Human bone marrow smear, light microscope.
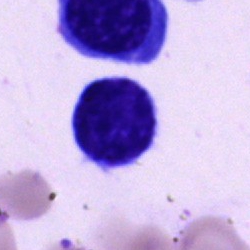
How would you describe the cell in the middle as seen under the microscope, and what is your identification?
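The outline of the cell is round and smooth. Cytoplasm is very scant, forming at most a thin rim at the edge. Dense chromatin stains dark purple. No granules are seen anywhere in the cell. The cell is a lymphocyte.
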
